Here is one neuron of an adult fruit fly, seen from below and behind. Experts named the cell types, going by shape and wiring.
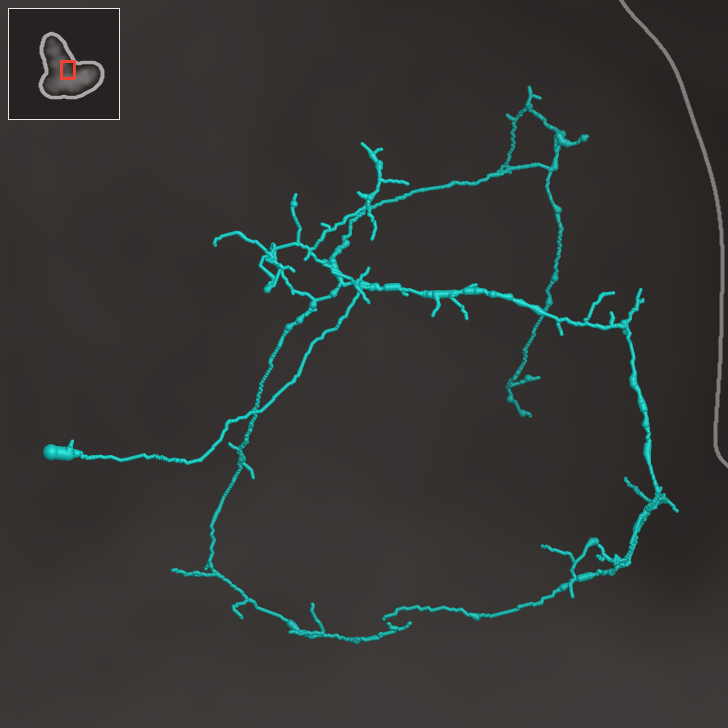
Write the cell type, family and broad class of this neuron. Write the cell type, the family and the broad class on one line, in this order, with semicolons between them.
IN04B100; hemilineage 04B; nerve-cord intrinsic neuron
